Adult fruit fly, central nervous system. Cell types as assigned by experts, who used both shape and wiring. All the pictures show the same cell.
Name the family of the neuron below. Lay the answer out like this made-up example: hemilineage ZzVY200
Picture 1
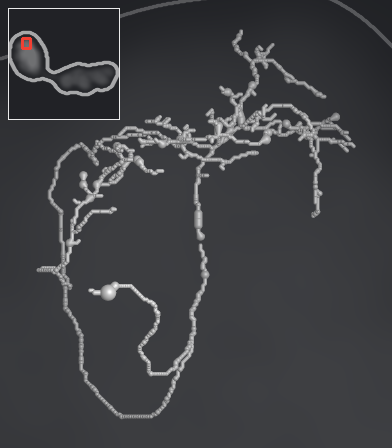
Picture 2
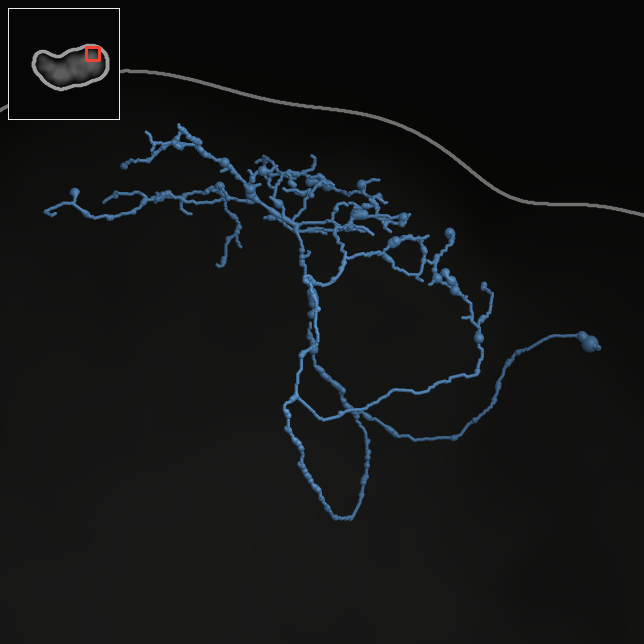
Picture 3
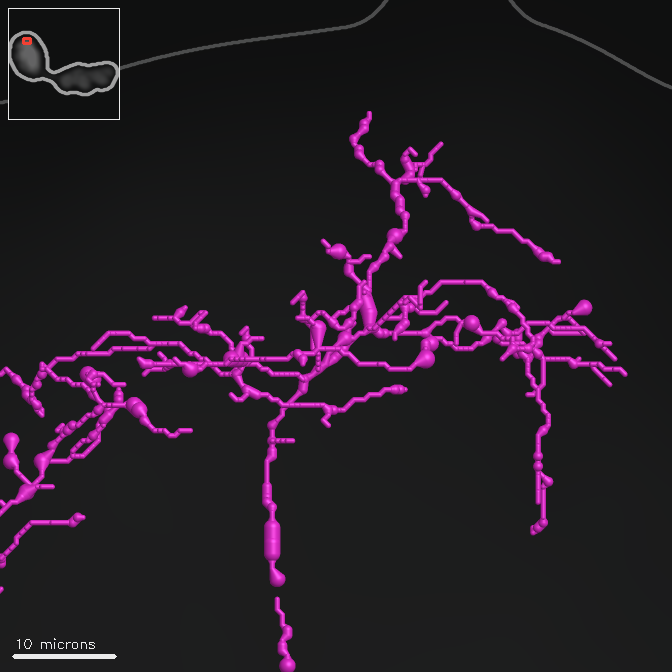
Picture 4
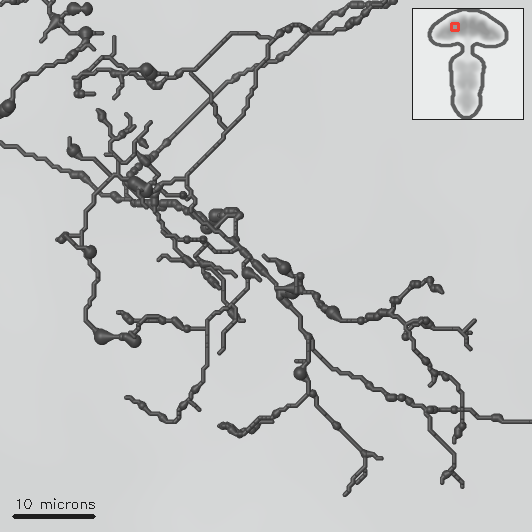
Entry: hemilineage SLPal2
